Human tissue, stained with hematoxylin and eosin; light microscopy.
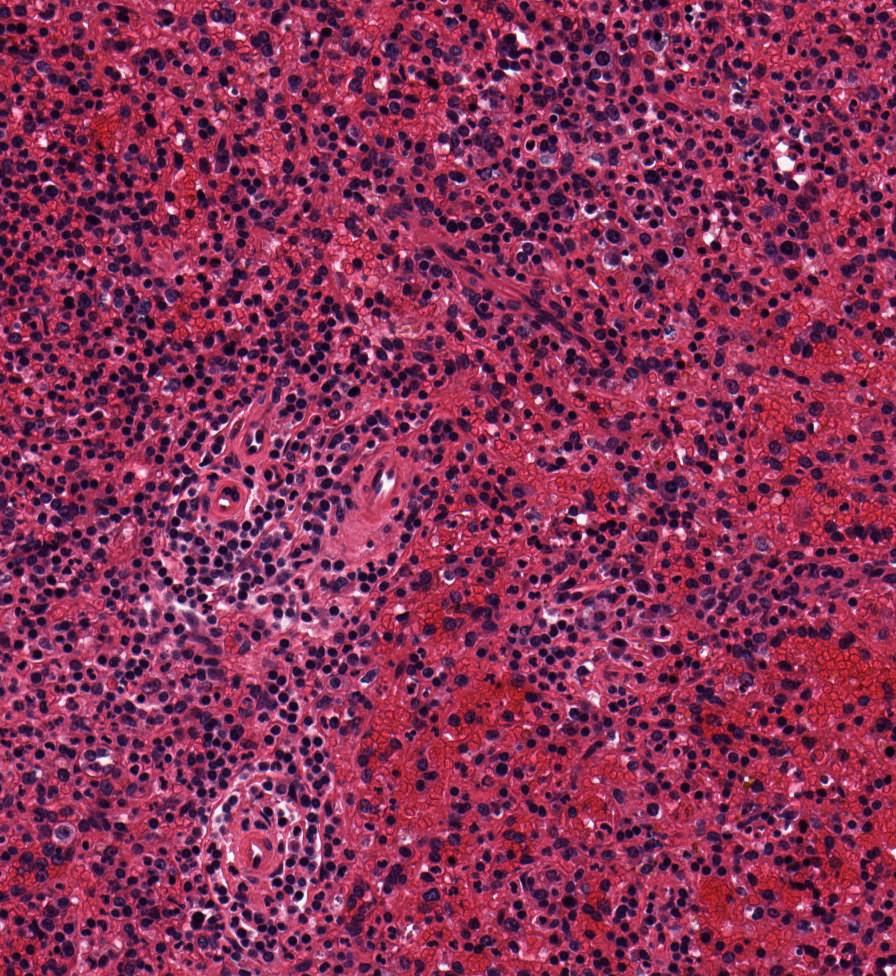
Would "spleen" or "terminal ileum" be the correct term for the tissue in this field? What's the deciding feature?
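It's spleen, not terminal ileum. What decides it is diffuse, blood-rich cellular tissue broken in the left half by small compact lymphocyte cuffs around arterioles. Red blood cells fill the gaps between nucleated cells, densest towards the lower right. No cuff has a pale germinal centre.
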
